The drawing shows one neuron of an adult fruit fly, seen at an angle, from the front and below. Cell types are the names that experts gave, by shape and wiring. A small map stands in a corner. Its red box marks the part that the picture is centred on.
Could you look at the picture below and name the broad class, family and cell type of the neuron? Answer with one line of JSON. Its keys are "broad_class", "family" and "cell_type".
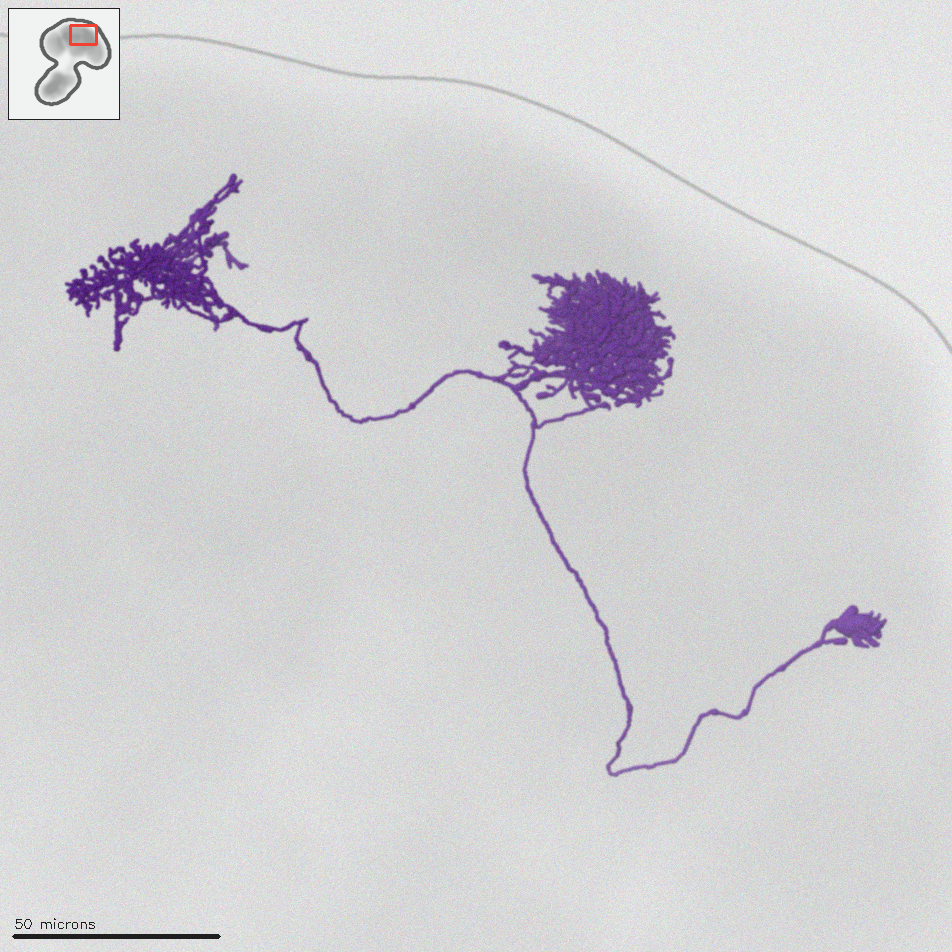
{"broad_class": "central-brain intrinsic neuron", "family": "MBON", "cell_type": "MBON09"}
